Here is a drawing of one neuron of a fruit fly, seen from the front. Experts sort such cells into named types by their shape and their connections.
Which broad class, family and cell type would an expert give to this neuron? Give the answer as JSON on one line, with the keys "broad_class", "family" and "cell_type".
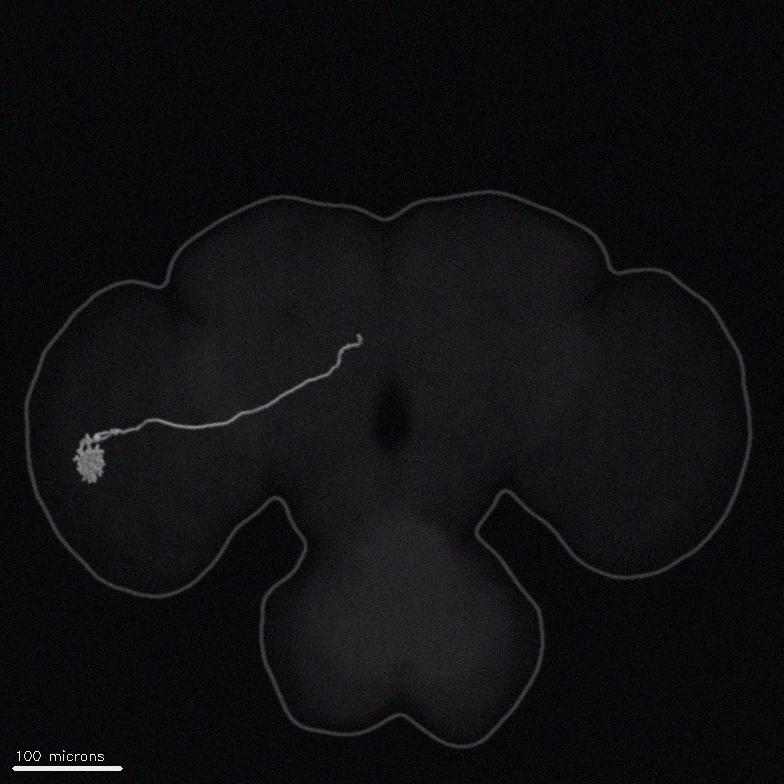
{"broad_class": "visual projection neuron", "family": "MeVP", "cell_type": "MeVP6"}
